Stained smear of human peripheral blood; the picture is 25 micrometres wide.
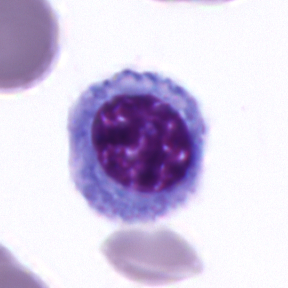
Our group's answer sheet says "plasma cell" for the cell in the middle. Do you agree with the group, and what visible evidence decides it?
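Nucleus occupies only about 50% of the cell's area; cell about 13 micrometres across.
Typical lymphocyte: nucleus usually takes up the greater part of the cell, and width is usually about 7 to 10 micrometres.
Both findings argue against typical lymphocyte; plasma cell fits. Cytoplasmic rim broader left than right; nucleus off-centre.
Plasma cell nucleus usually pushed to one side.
Nucleus round to oval, no indentation.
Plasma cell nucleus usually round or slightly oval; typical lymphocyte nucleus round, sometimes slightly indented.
Nucleus shape thus fits both. Chromatin coarse, clumped, dark purple, paler gaps between clumps; no nucleoli. Outline round, small rounded bumps on upper edge.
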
